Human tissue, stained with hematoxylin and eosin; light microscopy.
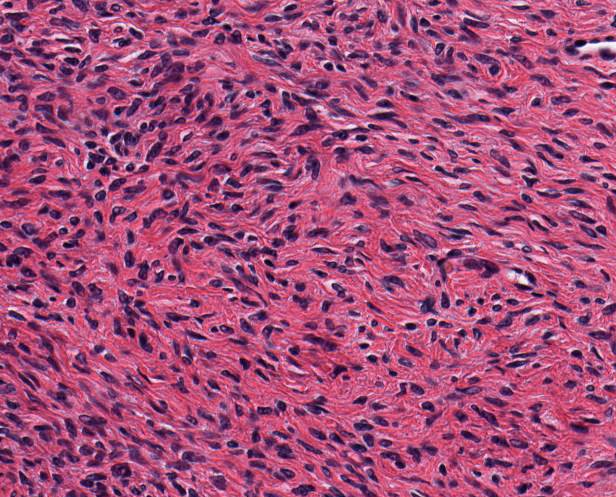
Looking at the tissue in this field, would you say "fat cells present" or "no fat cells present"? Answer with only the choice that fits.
No fat cells present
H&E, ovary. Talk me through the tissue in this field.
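Densely packed spindle cells fill the entire field, grouped into short fascicles that run in varying directions and cross one another. Their nuclei are elongated to ovoid and stain darkly everywhere. The pink cytoplasm is poorly defined, and no distinct borders separate one cell from the next. Pink collagen fibres lie between the cells throughout.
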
